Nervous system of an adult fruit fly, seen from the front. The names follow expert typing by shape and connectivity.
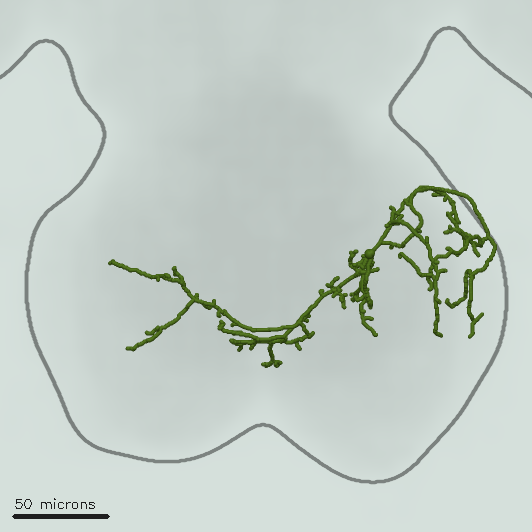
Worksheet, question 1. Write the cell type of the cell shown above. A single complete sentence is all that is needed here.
The cell type carried by this neuron is IN16B058.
